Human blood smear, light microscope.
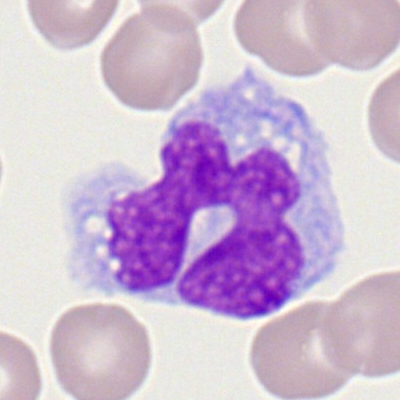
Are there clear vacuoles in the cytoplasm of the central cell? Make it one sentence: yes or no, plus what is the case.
Yes, the cell has a cytoplasm containing one or more clear vacuoles.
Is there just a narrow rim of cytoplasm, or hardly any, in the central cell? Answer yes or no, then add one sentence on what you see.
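No. The cytoplasm forms a wide rim that is broadest above the nucleus.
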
